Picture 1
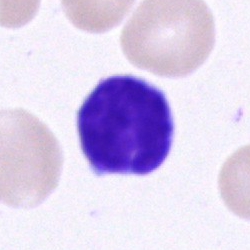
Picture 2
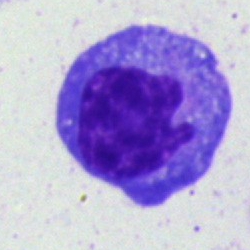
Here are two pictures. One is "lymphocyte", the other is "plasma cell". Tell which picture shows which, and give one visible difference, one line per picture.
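The cell in picture 1 is a lymphocyte. Cytoplasm is so scant that it is barely visible around the nucleus.
The cell in picture 2 is a plasma cell. The cytoplasm is abundant and widest above and to the right of the nucleus.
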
